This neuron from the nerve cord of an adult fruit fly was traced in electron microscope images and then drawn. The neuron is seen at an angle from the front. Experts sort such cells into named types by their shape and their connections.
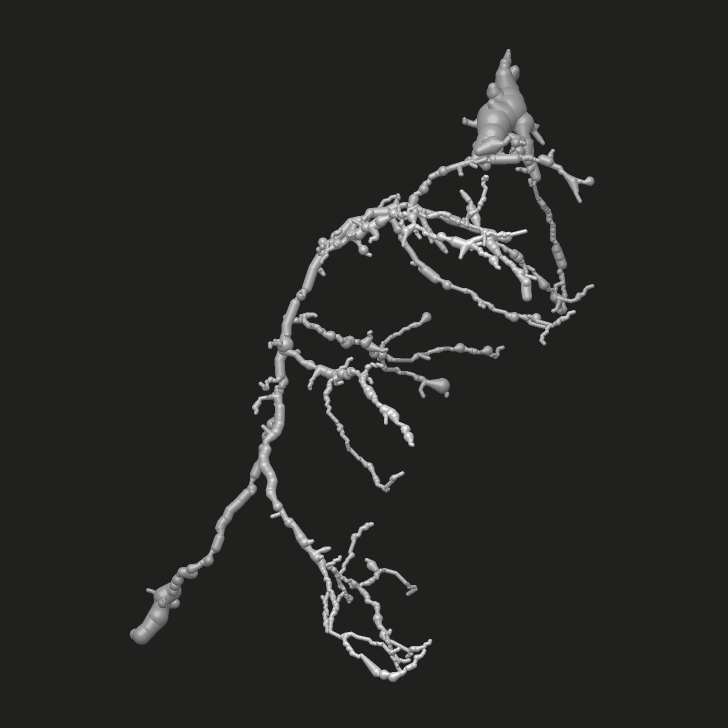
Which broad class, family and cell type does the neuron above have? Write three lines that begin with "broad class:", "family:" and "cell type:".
broad class: motor neuron of the nerve cord
family: hemilineage 20B.21B.22B
cell type: Sternal posterior rotator MN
